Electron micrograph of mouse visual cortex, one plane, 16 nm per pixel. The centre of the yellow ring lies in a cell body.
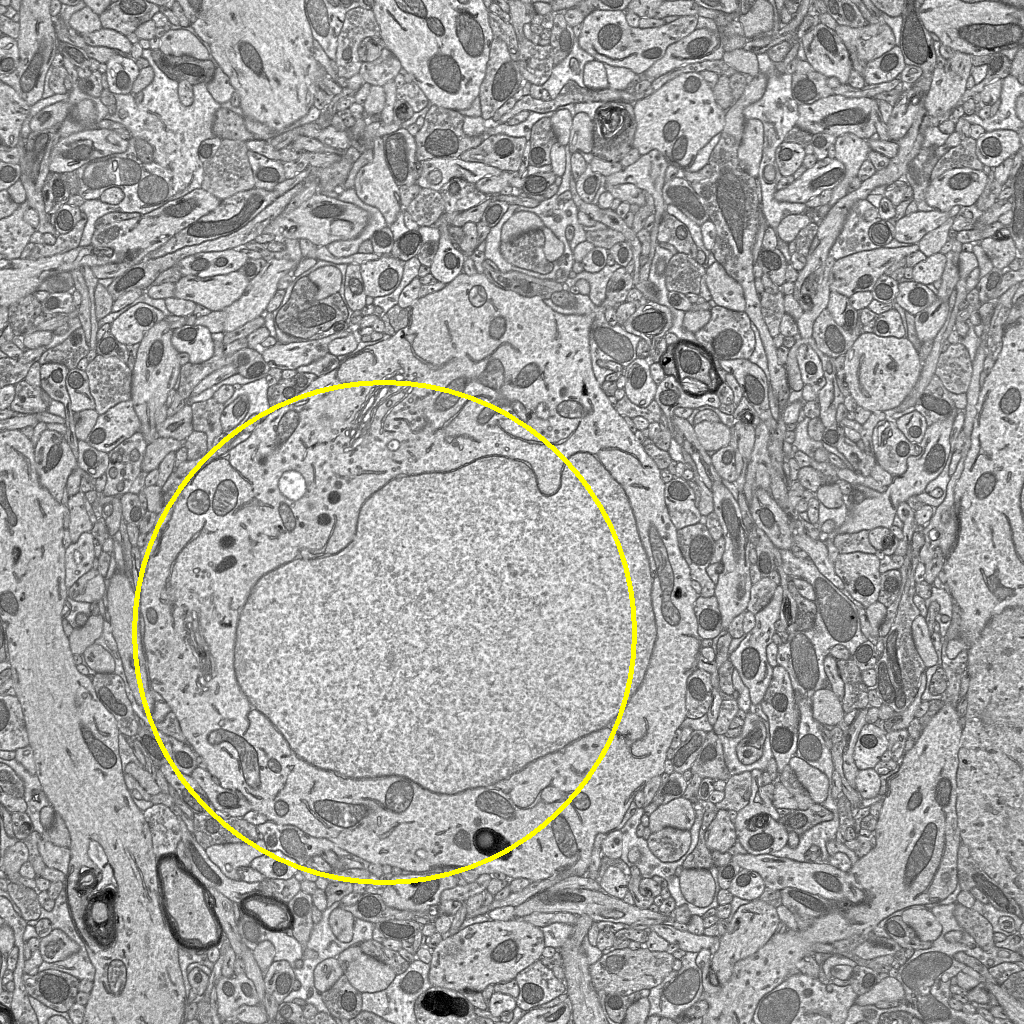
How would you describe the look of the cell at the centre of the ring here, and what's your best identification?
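Large, roundish nucleus, filling most of the ring. Chromatin pale, finely dispersed, no dark clumps lining the envelope. I'd say the cytoplasm rims it more widely left and below than right. Several mitochondria, some elongated, lie on those sides. Then it's an excitatory neuron.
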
